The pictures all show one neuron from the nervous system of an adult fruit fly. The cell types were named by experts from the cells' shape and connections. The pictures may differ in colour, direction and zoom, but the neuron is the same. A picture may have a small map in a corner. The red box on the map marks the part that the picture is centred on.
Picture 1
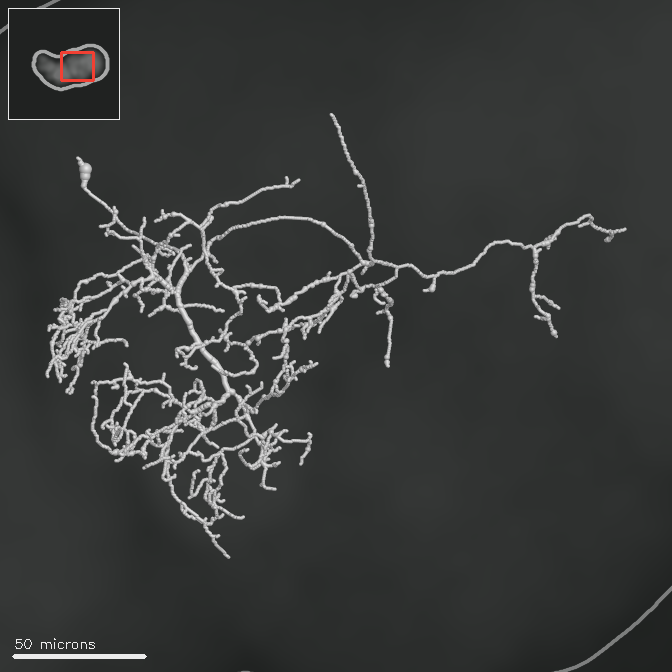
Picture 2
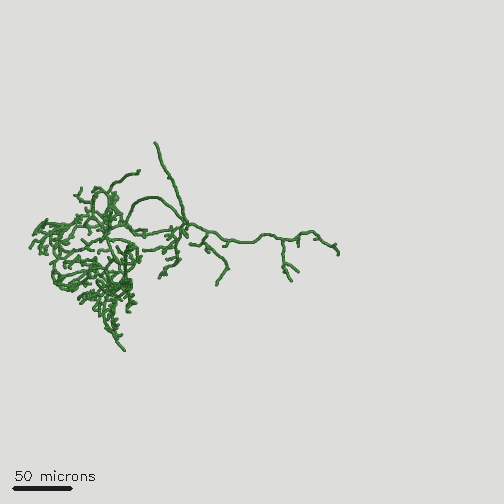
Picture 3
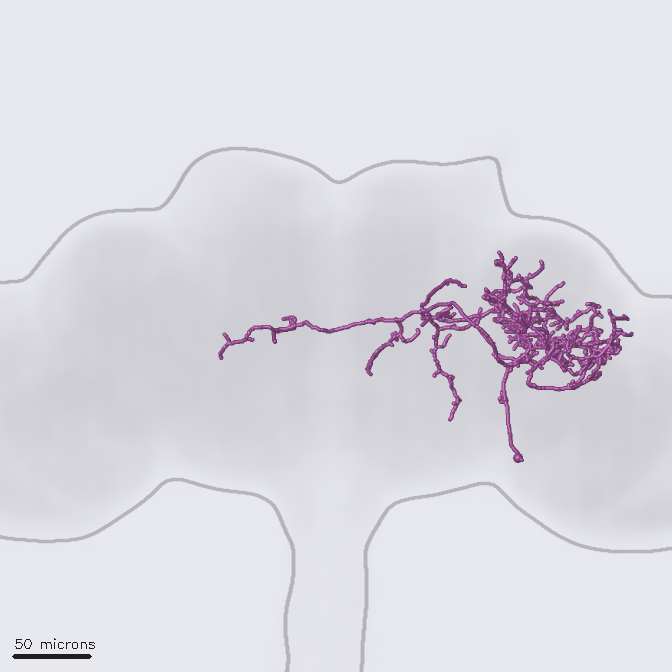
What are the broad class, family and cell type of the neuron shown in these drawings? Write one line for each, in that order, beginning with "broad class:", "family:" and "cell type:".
broad class: central-brain intrinsic neuron
family: hemilineage DL1_ventral
cell type: AVLP746m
